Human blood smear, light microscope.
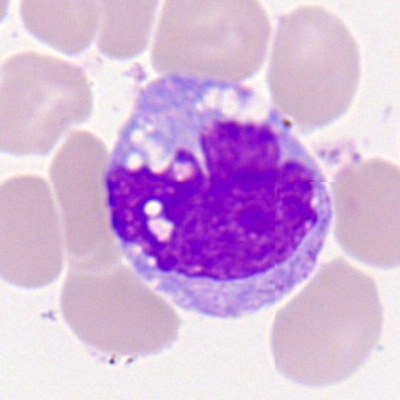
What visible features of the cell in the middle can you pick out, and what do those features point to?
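A deep notch cuts into the nucleus from the top. The chromatin is dark purple and coarsely blotchy. The cytoplasm is pale grey-blue, with several clear vacuoles lying in it above the nucleus. The cell is a monocyte.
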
